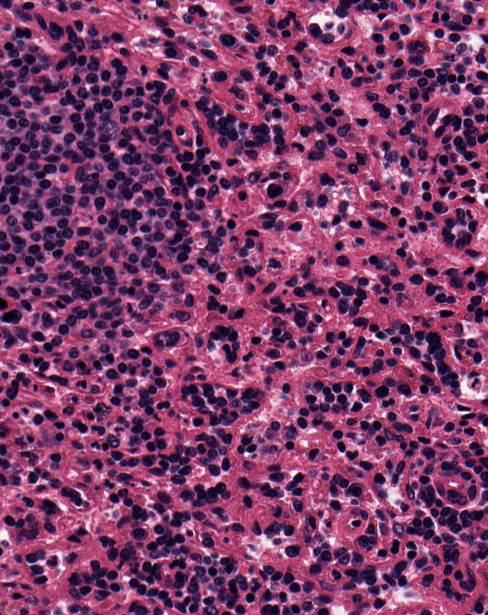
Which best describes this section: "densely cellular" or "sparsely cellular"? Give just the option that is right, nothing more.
Densely cellular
